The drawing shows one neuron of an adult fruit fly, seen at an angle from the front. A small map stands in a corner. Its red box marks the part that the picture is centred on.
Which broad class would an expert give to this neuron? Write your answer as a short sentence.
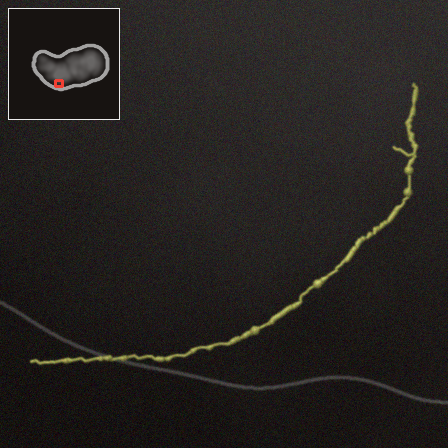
The broad class is sensory neuron entering the nerve cord.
